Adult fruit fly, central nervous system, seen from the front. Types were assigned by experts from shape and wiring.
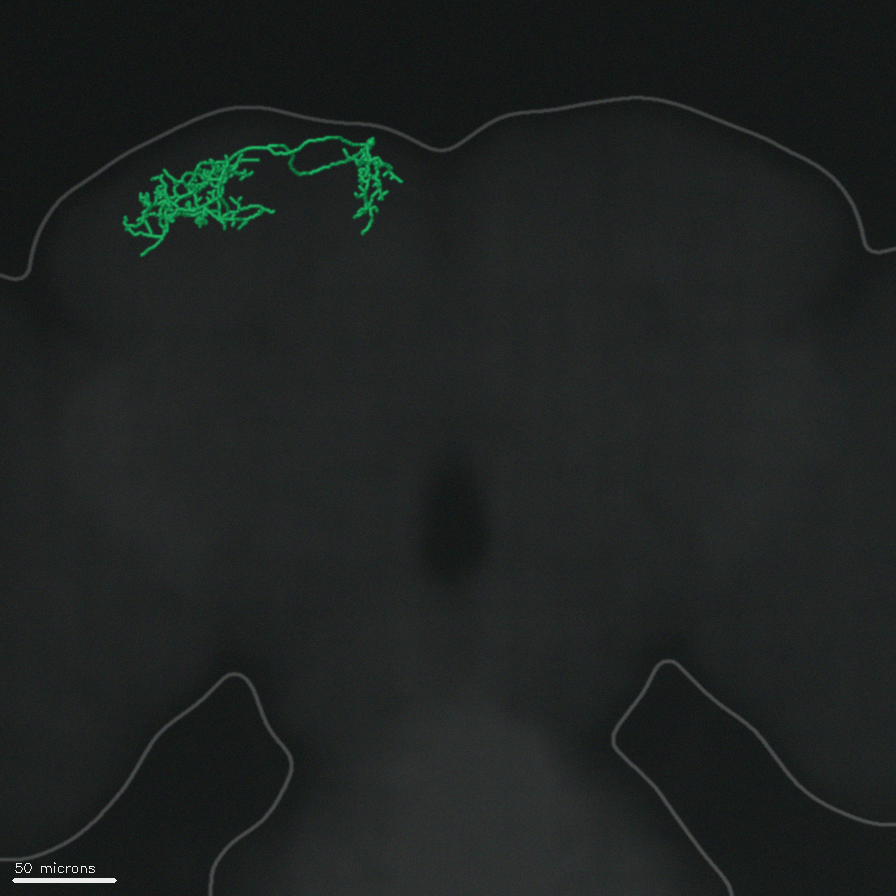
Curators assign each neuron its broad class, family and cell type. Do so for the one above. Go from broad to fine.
central-brain intrinsic neuron; hemilineage SLPpm3; CB3121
